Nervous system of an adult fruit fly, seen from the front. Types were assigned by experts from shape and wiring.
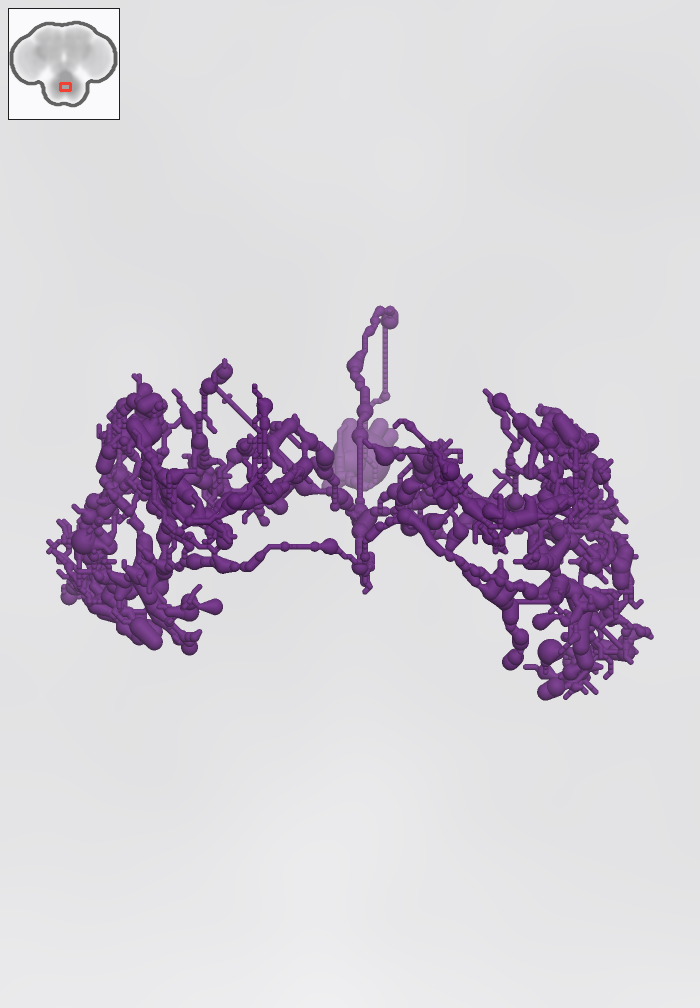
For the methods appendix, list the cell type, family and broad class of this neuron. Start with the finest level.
IN00A014; hemilineage 00A; nerve-cord intrinsic neuron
